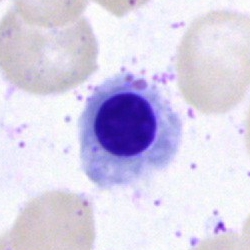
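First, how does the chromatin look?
It is dense and dark purple throughout the nucleus.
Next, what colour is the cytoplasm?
Pale blue.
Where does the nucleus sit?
Toward the top, above a wider band of cytoplasm.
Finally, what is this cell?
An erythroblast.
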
